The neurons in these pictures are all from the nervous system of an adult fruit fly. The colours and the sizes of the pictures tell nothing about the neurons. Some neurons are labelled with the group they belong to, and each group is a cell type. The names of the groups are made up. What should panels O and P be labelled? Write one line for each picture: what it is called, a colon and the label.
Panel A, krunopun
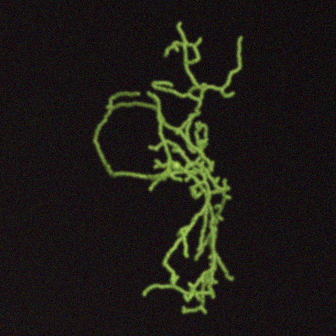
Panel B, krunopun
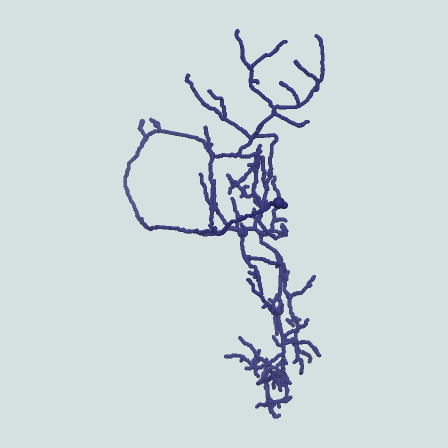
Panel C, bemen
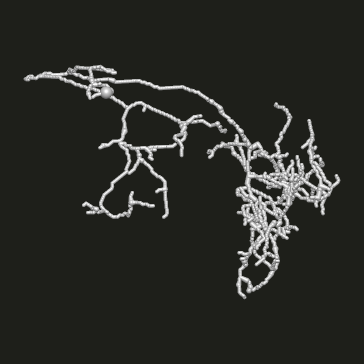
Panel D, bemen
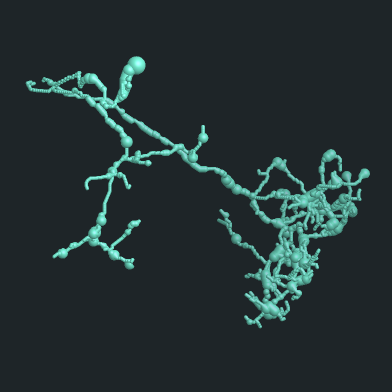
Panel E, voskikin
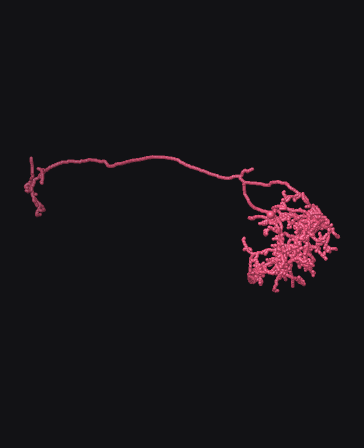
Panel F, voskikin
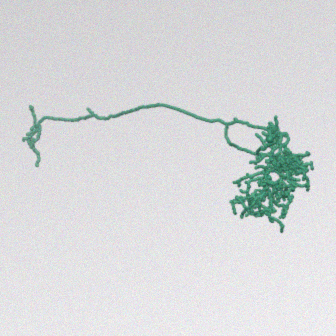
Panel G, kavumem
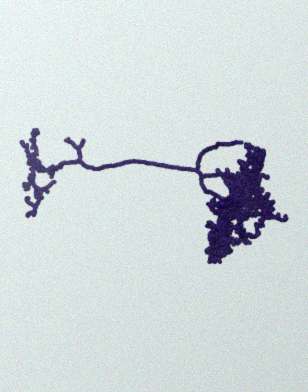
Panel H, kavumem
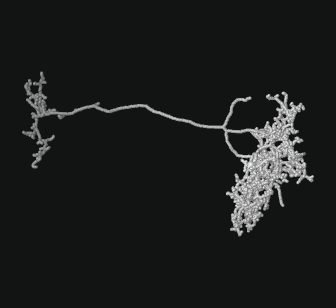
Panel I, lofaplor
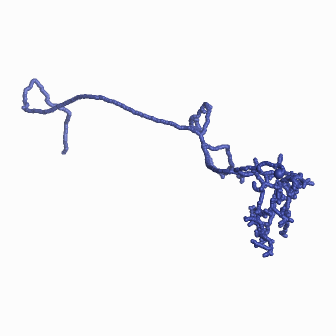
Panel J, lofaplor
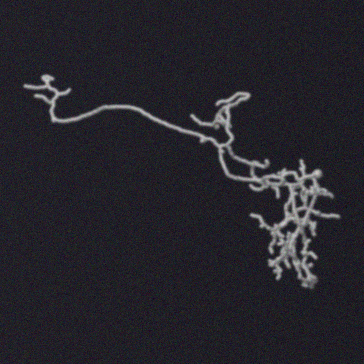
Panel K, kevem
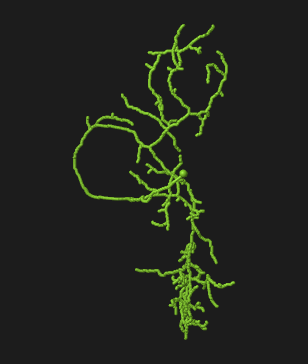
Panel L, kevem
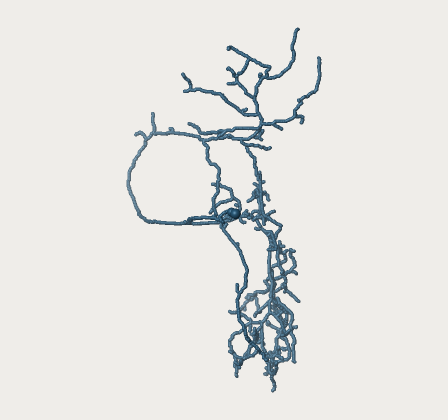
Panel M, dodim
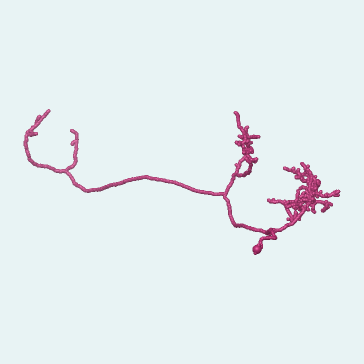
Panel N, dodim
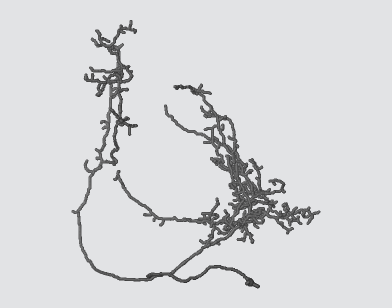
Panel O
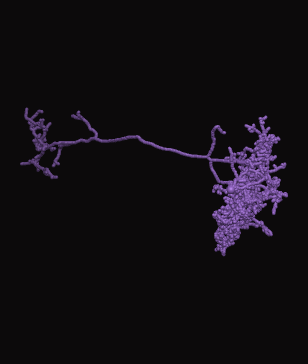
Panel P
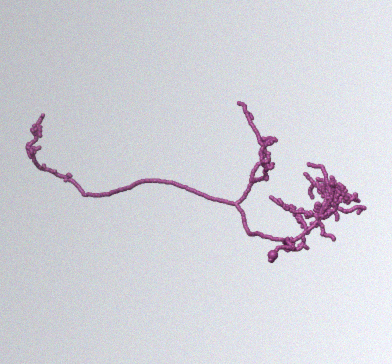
O: kavumem
P: dodim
